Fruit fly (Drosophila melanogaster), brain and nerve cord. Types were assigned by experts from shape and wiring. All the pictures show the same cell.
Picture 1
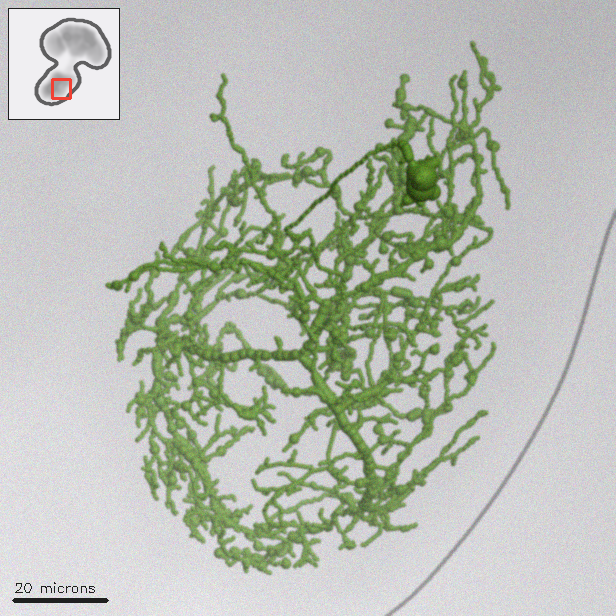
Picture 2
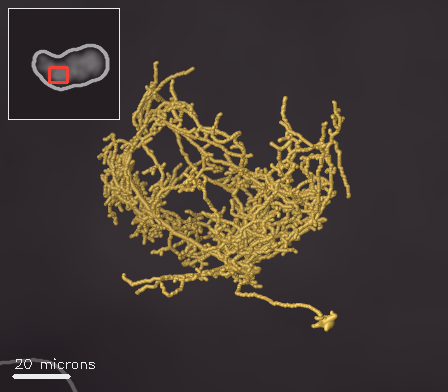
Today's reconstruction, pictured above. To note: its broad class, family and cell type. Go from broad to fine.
nerve-cord intrinsic neuron; hemilineage 14A; IN14A006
